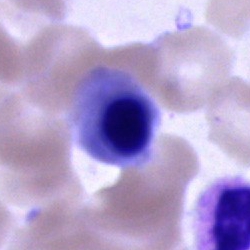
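Erythroblast, its nucleus sitting off-centre toward the right side of the cell. The chromatin looks very dark and dense throughout the nucleus. Around it, the blue cytoplasm forms a moderate rim.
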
